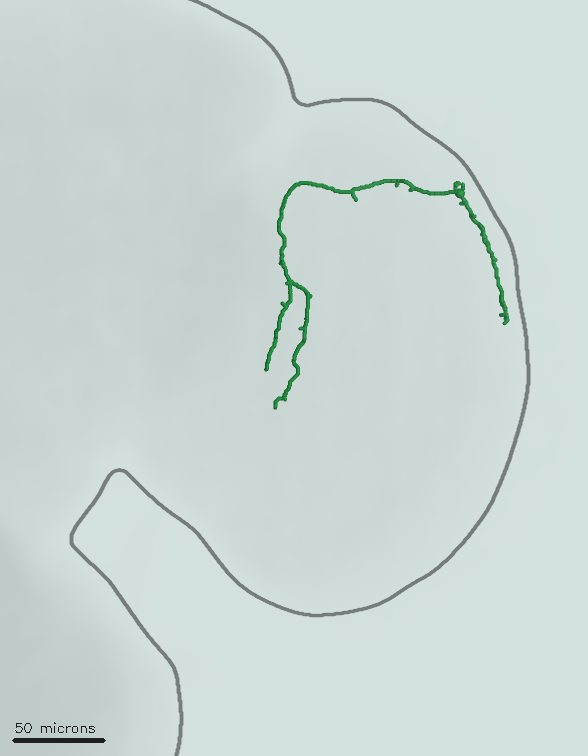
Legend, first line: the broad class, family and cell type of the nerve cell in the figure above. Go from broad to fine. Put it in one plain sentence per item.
An optic-lobe intrinsic neuron of the TmY family, type TmY9a.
